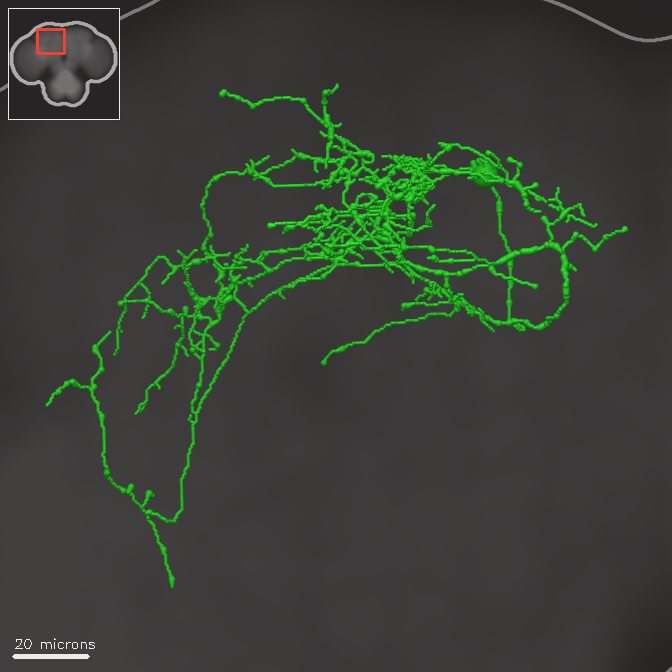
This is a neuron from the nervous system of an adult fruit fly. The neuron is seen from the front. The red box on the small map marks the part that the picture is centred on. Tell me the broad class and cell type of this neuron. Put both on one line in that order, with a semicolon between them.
central-brain intrinsic neuron; CL234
